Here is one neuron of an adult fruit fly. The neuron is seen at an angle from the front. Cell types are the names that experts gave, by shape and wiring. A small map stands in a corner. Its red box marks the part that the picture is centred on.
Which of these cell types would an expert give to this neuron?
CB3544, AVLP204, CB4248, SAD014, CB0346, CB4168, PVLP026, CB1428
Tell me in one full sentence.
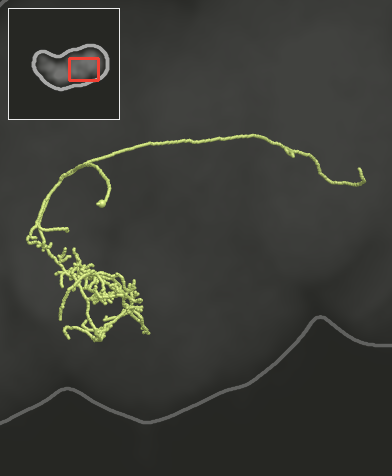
To the cell type SAD014 belongs this neuron.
